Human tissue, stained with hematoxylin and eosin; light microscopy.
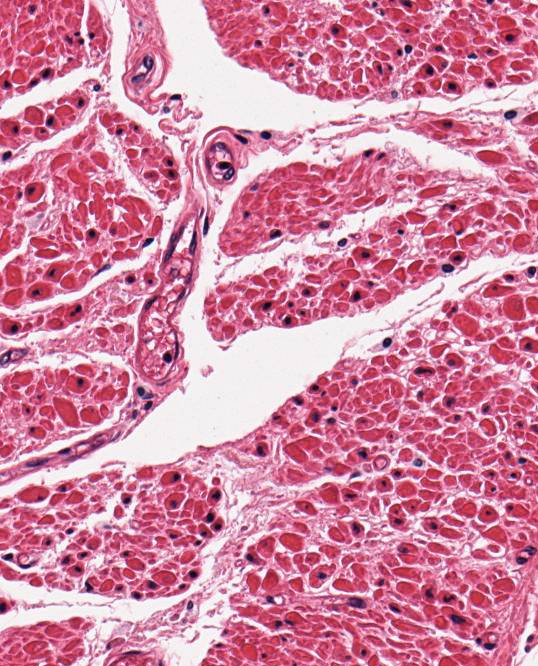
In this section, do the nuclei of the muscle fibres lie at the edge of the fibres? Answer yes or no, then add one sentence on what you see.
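No. Small dark round nuclei sit centrally within some of the cut muscle cell profiles.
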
